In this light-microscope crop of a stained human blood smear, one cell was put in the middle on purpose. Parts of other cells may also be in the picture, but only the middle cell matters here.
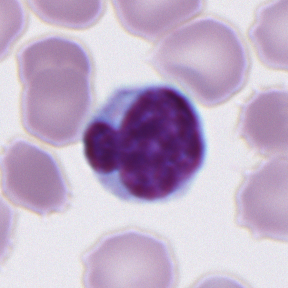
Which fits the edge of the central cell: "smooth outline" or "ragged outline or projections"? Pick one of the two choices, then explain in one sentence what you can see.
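Smooth outline. The cell outline is smooth and roughly round.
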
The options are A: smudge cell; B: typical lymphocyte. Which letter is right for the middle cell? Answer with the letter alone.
B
